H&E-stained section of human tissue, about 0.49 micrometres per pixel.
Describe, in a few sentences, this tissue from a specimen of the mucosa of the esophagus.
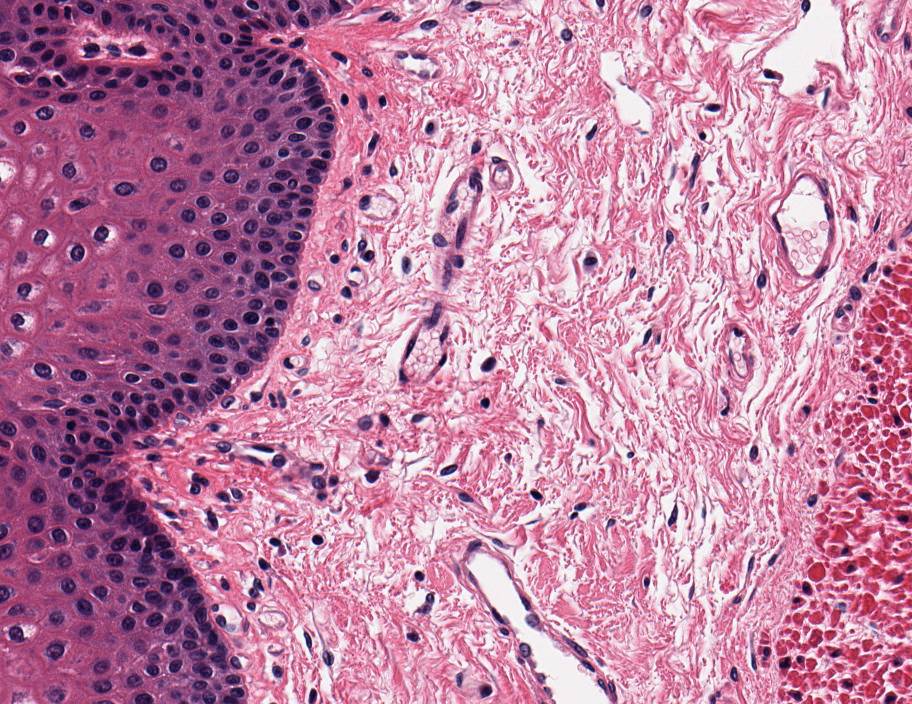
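On the left lies a thick stratified squamous epithelium of many layers; loose connective tissue fills the centre and right. Cells at the base are crowded with dark nuclei; those toward upper left are larger, with more pale pink cytoplasm. The border is irregular, a pointed tongue of connective tissue pushing leftward into the epithelium at mid-height.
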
